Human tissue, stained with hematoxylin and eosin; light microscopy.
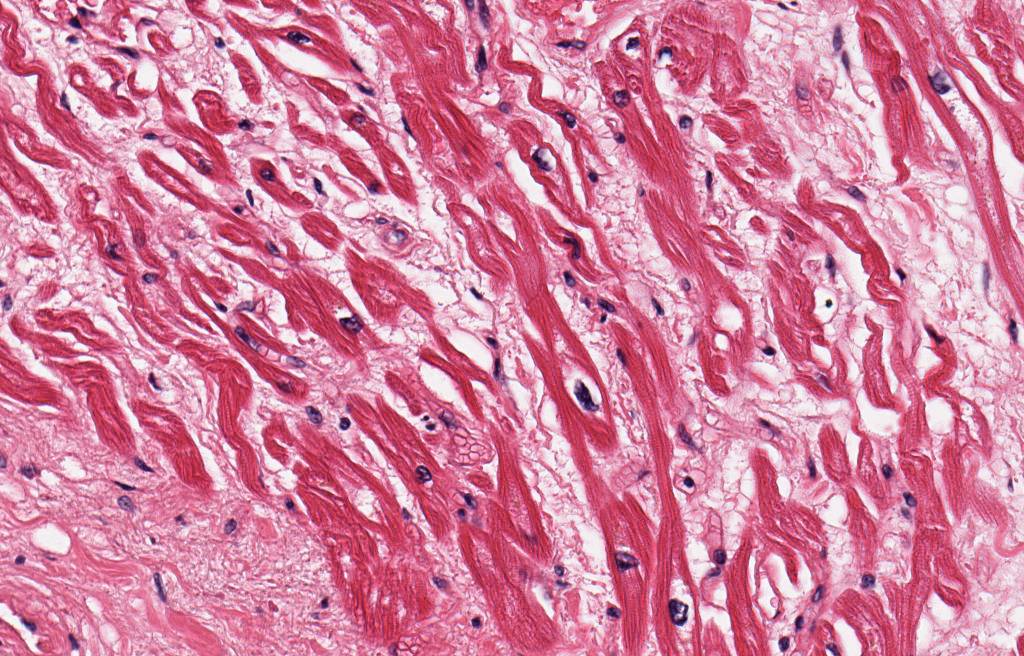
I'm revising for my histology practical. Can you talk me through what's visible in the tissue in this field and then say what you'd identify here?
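Deeply eosinophilic, wavy muscle fibres are separated by wide pale gaps. Some fibres branch and join neighbouring fibres, and their cytoplasm shows fine lengthwise streaking. In the lower left, a patch of pale fibrillar tissue contains fewer muscle fibres. The tissue shown is the atrial appendage of the heart.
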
